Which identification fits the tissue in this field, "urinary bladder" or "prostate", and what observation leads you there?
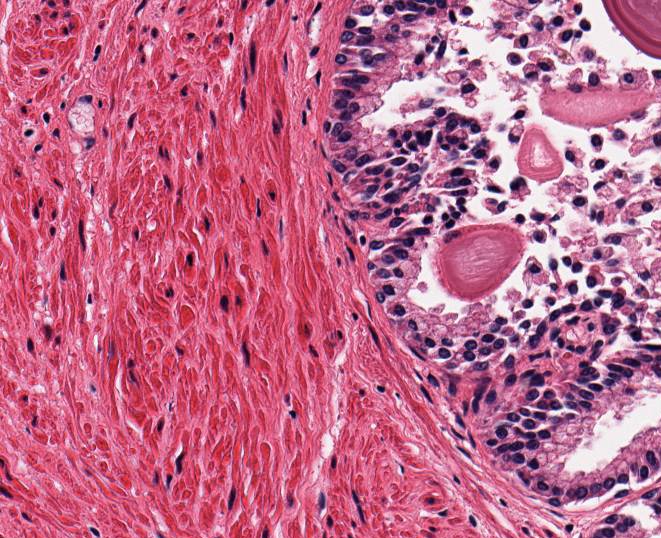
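Prostate, I think. What decides it is the lining: columnar epithelial cells, pale cytoplasm, dark nuclei.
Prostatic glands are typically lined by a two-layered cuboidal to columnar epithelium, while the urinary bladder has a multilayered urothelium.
Stromal smooth muscle, eosinophilic with elongated dark nuclei, runs mostly top to bottom and curves along the gland's left edge. The lumen holds concretions and loose pale material with detached cells.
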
